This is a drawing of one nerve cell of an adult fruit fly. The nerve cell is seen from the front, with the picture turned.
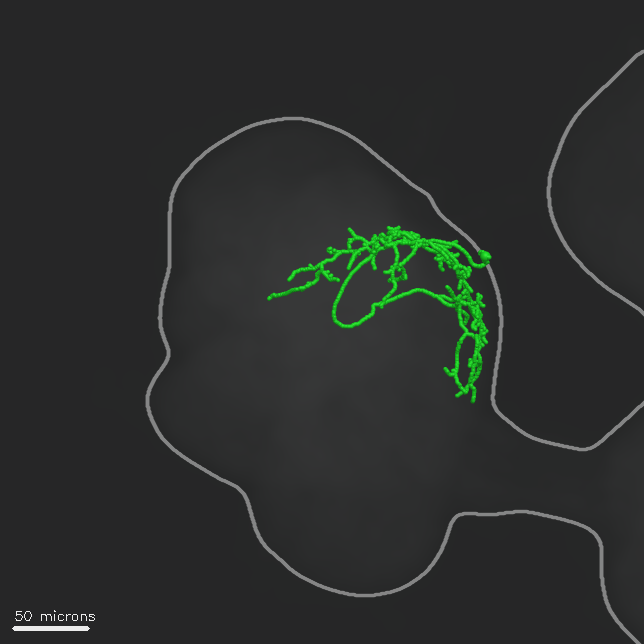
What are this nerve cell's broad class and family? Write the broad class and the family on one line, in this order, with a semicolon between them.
nerve-cord intrinsic neuron; hemilineage 17A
